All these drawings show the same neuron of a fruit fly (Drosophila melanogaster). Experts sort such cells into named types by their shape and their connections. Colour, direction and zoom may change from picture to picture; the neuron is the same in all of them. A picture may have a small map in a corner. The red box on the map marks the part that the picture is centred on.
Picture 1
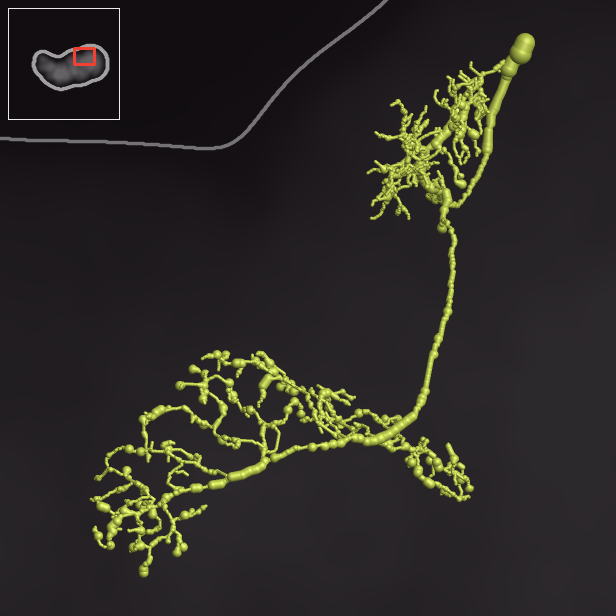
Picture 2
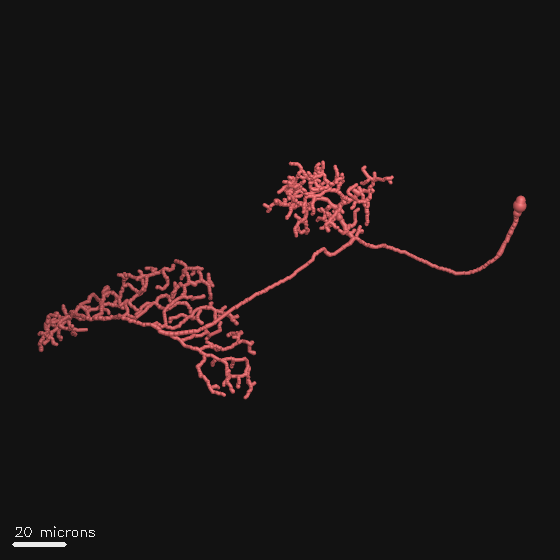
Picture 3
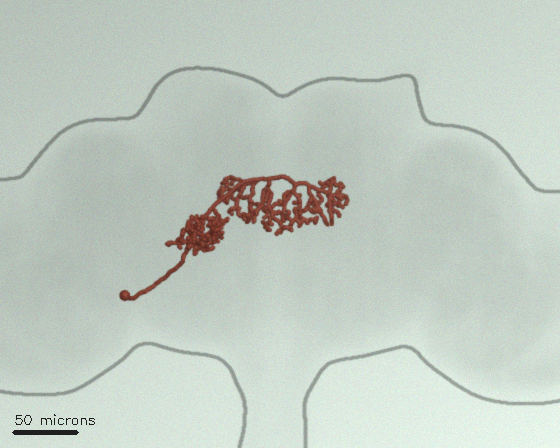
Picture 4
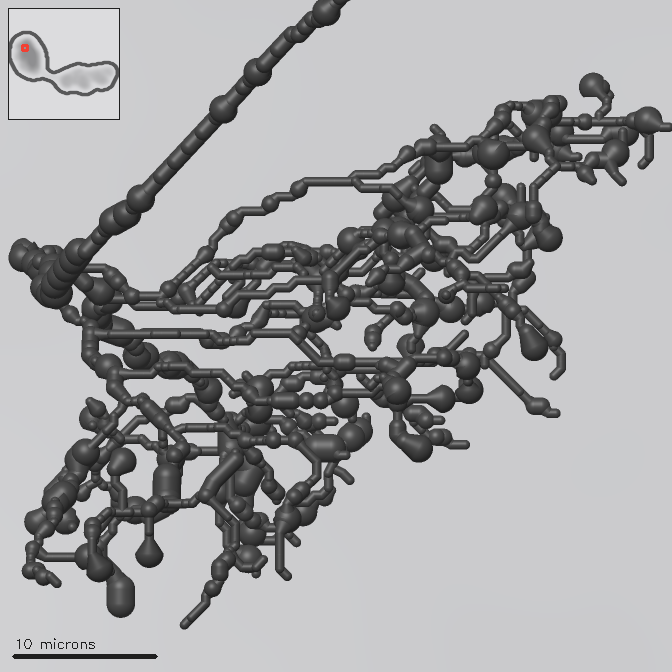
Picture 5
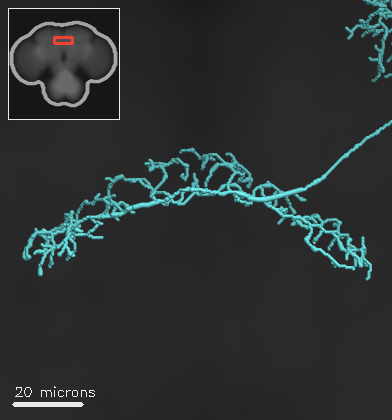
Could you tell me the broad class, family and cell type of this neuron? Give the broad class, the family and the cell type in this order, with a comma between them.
central-brain intrinsic neuron, hemilineage DL1_dorsal, FB6Z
